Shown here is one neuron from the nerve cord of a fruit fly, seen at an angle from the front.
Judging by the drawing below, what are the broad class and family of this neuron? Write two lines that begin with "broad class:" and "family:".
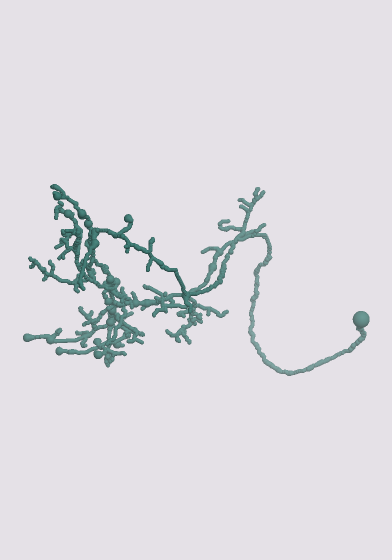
broad class: nerve-cord intrinsic neuron
family: hemilineage 20A.22A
